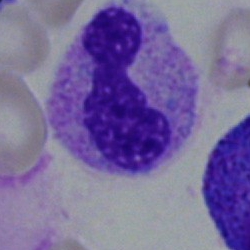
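Band neutrophil, from a stained human bone marrow smear: the outline's roughly round with a smooth edge, the chromatin dark purple and coarsely clumped, and there are no nucleoli to be seen.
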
